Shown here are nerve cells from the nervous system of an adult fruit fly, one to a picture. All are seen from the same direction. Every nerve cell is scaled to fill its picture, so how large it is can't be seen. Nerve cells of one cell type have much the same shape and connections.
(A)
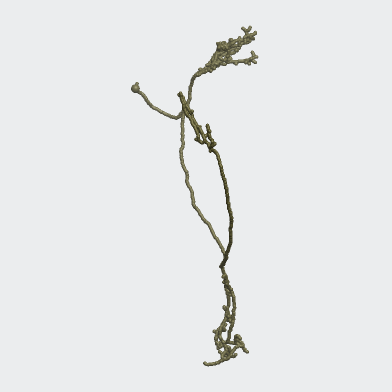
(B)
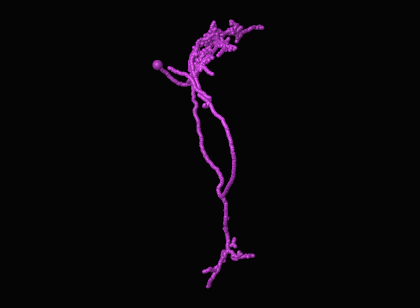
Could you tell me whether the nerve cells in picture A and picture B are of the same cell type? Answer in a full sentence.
They are of different cell types.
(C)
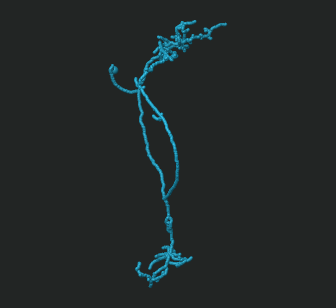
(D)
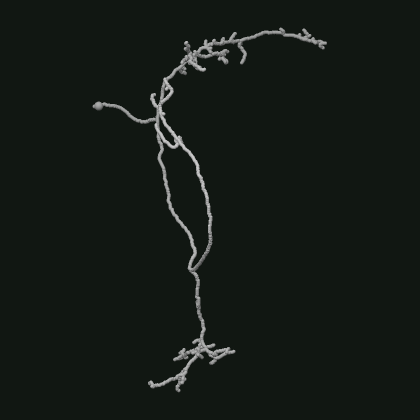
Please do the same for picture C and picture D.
They are of the same cell type.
